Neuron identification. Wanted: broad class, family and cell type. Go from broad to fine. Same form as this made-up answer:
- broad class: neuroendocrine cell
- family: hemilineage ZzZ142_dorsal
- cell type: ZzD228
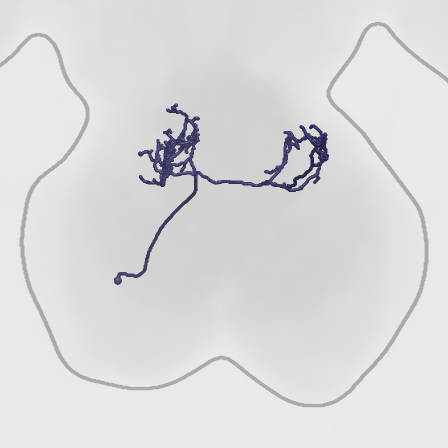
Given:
- broad class: nerve-cord intrinsic neuron
- family: hemilineage 07B
- cell type: IN07B083_d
